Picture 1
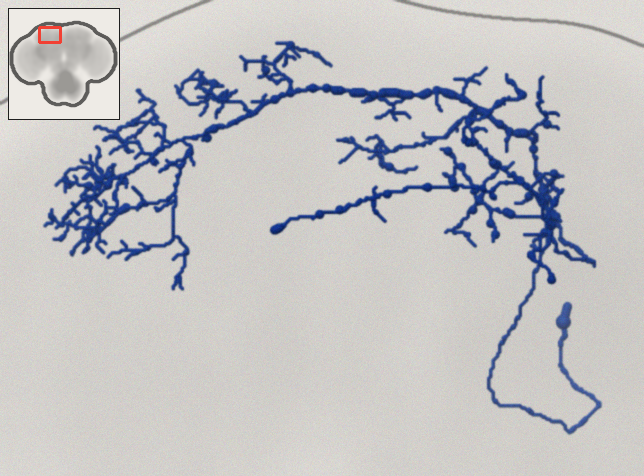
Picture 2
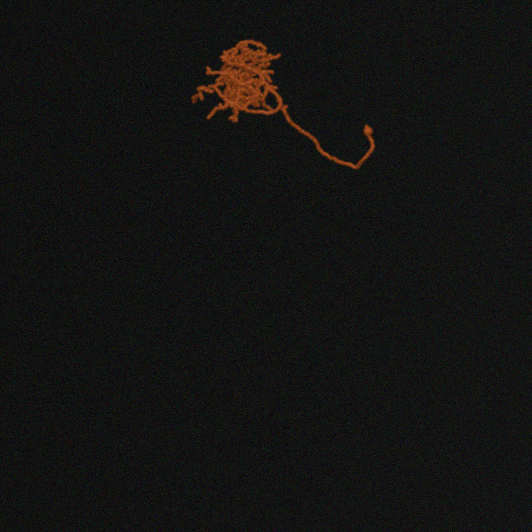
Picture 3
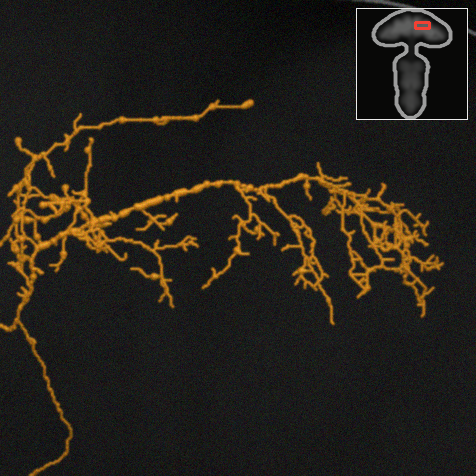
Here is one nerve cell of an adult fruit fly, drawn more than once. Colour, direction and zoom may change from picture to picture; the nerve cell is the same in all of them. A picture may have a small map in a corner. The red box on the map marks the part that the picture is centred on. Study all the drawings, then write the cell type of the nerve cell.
SMP399_b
